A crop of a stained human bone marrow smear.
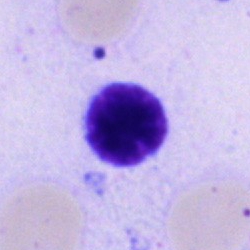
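Lymphocyte in a stained human bone marrow smear, the cell at the centre. Its outline is roughly round, and the nucleus occupies nearly the entire cell. The chromatin is dense and takes a deep purple stain. Cytoplasm is scant, forming at most a very thin rim around the nucleus.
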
